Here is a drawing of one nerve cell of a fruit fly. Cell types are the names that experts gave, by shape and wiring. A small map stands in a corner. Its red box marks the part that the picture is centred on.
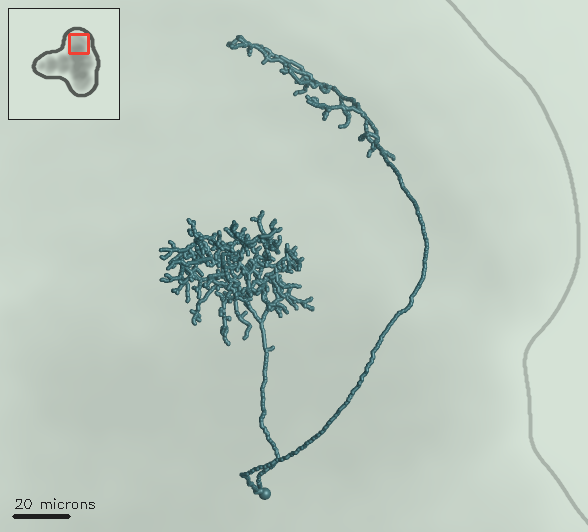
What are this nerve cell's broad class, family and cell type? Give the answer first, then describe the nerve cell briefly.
This is an optic-lobe intrinsic neuron. Its family is MeLo. It is of cell type MeLo12. The cell body can be seen at the bottom of the picture. From top to bottom in the picture it spans about 170 microns. The picture shows dozens of branch ends.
